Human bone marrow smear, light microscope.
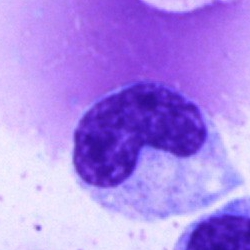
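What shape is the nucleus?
Kidney-shaped, indented on its lower side.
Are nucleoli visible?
No.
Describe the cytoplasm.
Pale greyish-lilac, with fine, faint granules.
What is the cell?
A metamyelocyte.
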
